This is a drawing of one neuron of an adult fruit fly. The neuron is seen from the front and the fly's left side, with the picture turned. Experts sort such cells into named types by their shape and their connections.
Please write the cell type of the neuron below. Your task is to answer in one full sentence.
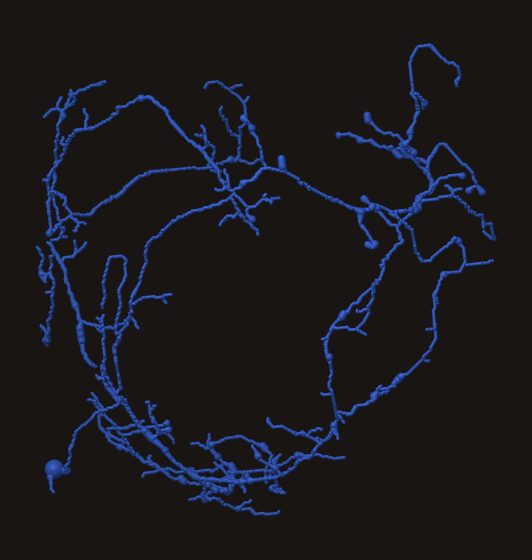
The single neuron here is of type IN16B054.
